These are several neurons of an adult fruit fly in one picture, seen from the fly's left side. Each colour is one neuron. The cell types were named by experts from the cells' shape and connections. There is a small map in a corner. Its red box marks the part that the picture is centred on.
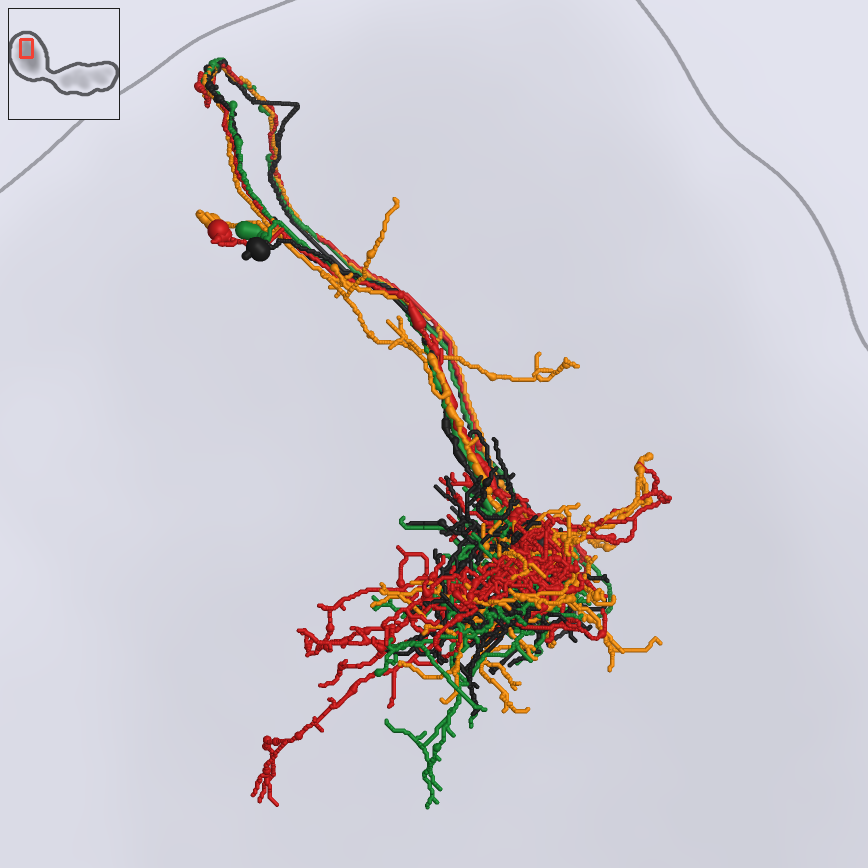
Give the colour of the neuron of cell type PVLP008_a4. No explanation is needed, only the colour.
black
